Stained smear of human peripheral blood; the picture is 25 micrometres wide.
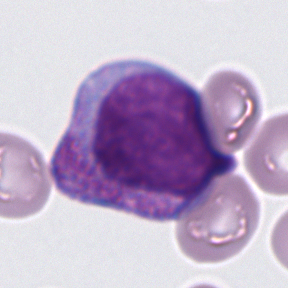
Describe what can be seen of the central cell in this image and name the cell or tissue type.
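Notice that the outline of the central cell is irregular and somewhat angular, not smoothly round. Its nucleus lies off-centre, displaced toward the right side of the cell. In the upper left, the cytoplasm is paler and nearly free of granules. No vacuoles are visible in the cytoplasm. This cell is an atypical promyelocyte.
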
